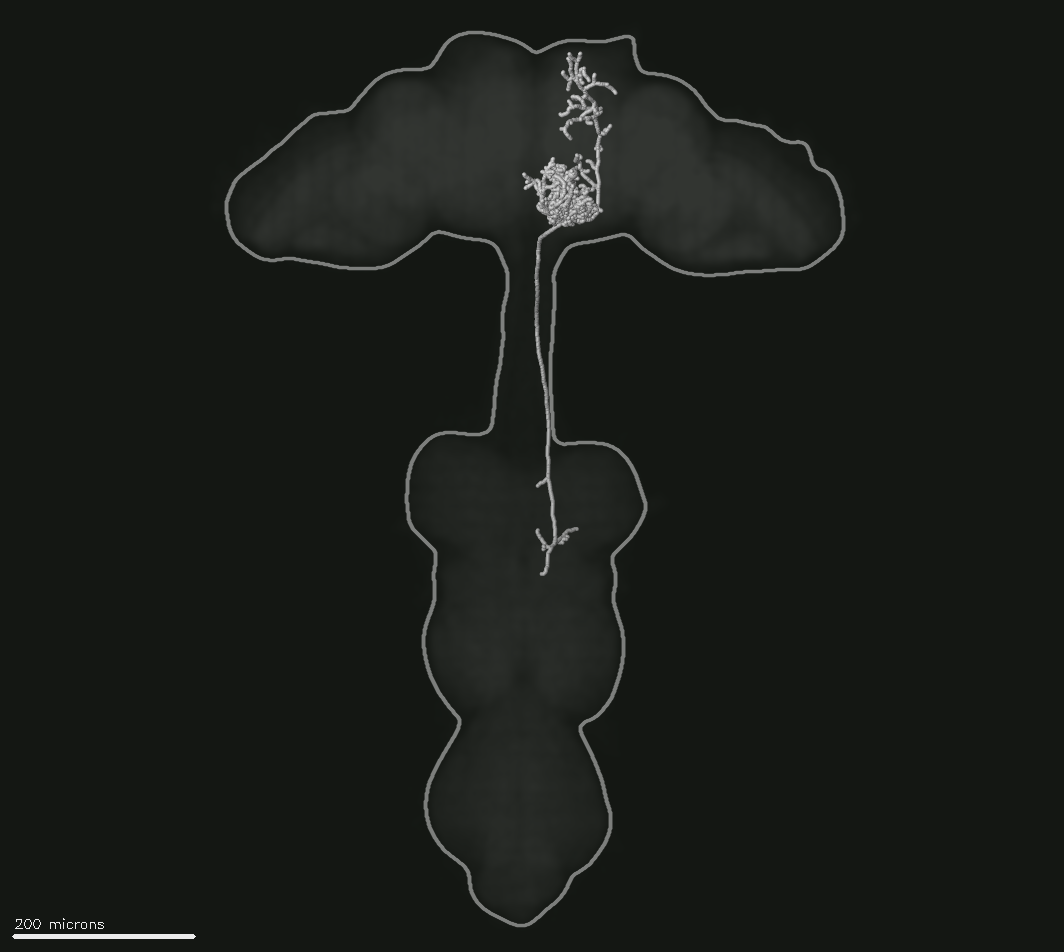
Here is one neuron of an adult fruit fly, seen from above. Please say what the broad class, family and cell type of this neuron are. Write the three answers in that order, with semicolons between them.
descending neuron; DNpe; DNpe027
